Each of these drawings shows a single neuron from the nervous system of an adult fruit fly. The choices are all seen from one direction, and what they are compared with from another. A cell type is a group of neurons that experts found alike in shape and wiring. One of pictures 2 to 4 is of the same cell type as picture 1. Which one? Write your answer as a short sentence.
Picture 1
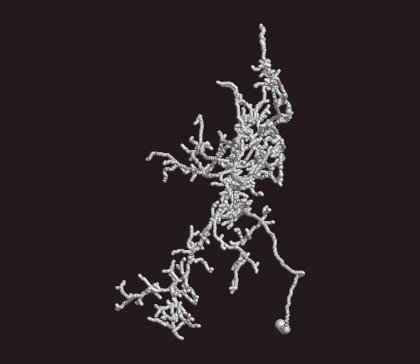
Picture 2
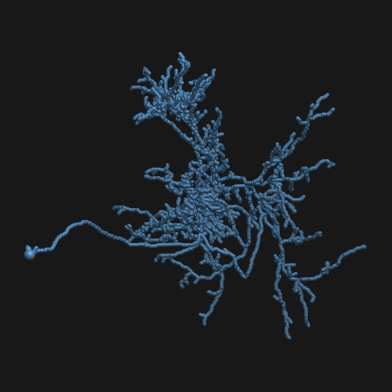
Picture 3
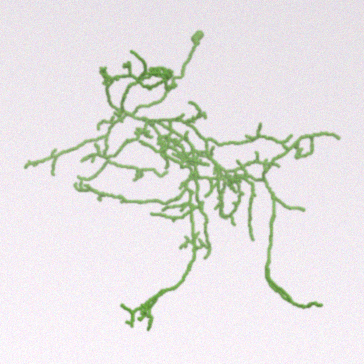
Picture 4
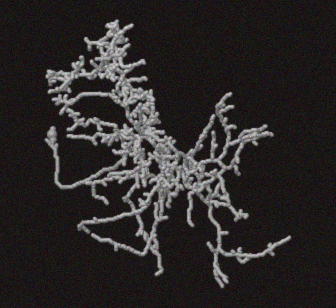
The neuron in picture 4 is of the same cell type.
